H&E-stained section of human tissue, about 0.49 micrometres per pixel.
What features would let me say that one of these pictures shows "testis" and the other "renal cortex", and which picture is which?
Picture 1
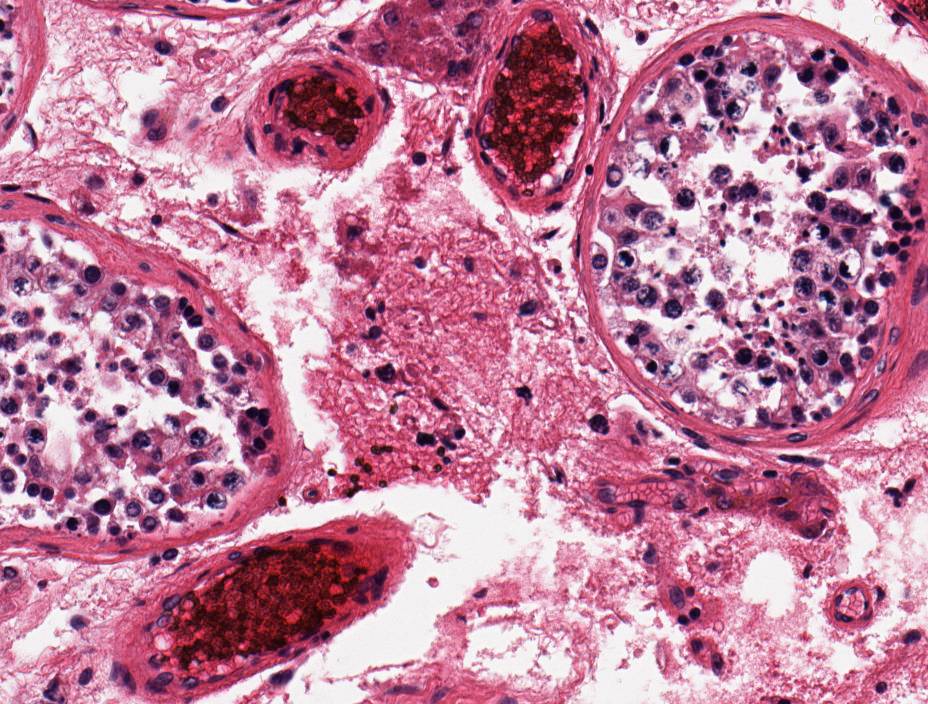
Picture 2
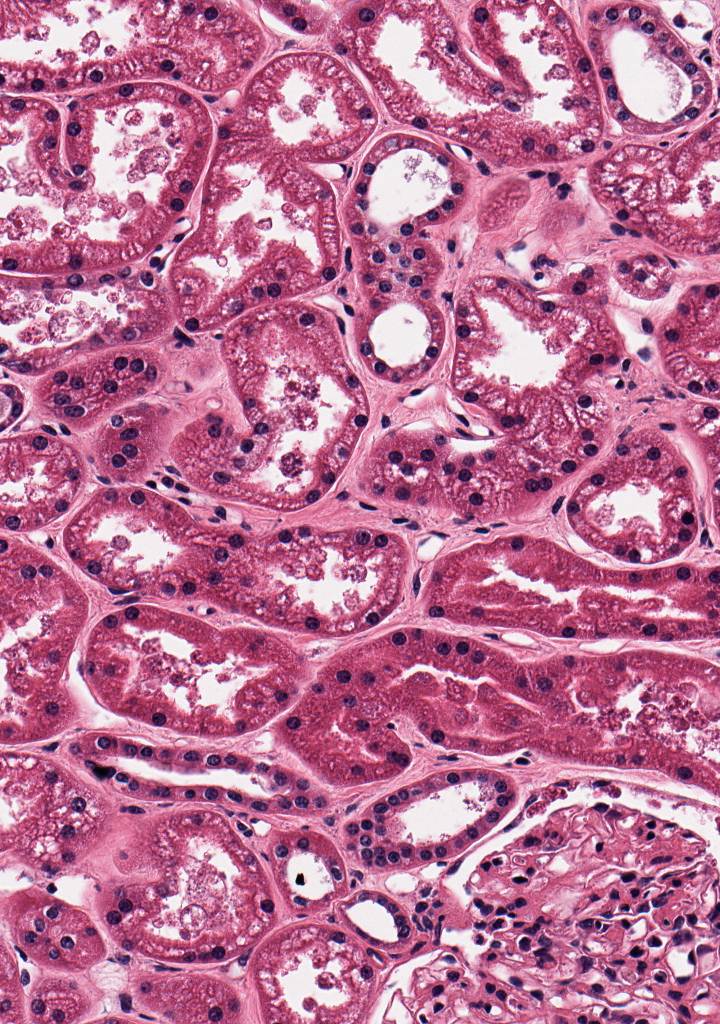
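You have the testis in picture 1 and the renal cortex in picture 2. In the testis, two large rounded tubular units sit upper right and middle left, each within a thin pink fibrous wall holding flattened nuclei. Inside, small dark round nuclei mix with larger cells whose round nuclei are paler. The stroma between them is loose, pale pink and wispy. Compare the renal cortex: tubules cut in cross, oblique and longitudinal section are closely packed, with very little tissue between. Their round, dark purple nuclei form a single row toward the cell bases. A few smaller tubules, one at upper centre, have lower, paler cells with close-set nuclei around a clear round lumen. Part of a rounded tuft, crowded with small dark nuclei and delicate loops in a clear space, sits at the bottom right corner.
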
